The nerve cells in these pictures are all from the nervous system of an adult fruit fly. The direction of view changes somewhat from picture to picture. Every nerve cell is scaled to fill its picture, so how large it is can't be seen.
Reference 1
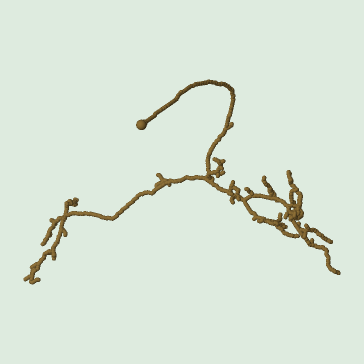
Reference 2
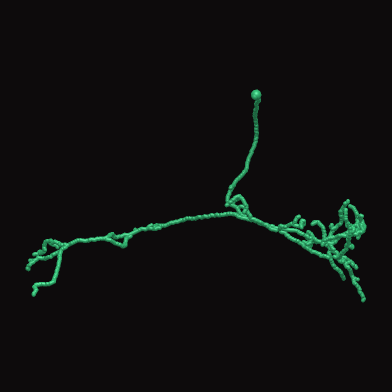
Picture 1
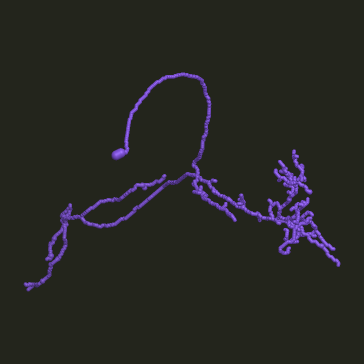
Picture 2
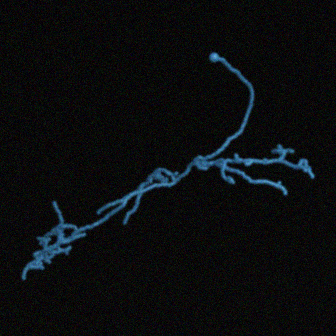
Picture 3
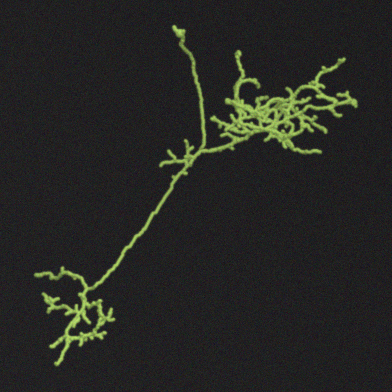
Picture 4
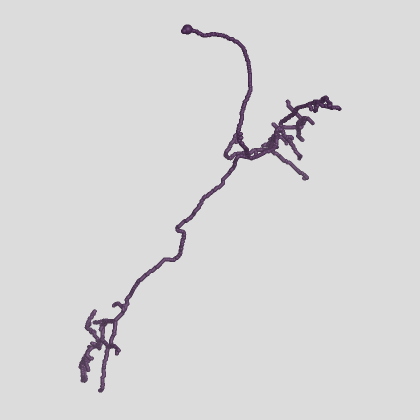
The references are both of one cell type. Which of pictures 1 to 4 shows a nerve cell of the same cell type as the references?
1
